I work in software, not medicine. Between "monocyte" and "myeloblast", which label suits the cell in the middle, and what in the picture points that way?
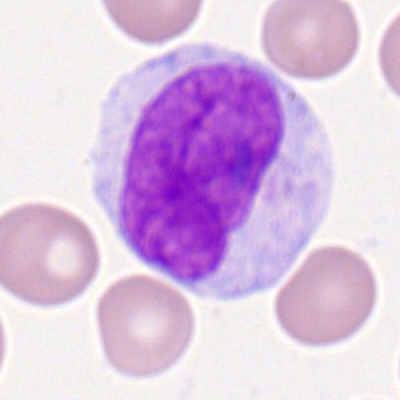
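Let's settle it: this is a monocyte. Its nucleus sits off-centre, toward the left of the cell. The chromatin is purple and coarsely clumped, with lighter spaces between the clumps. Pale greyish-blue cytoplasm forms its widest band on the right side. You can also find a few fine pinkish granules scattered in that cytoplasm.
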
